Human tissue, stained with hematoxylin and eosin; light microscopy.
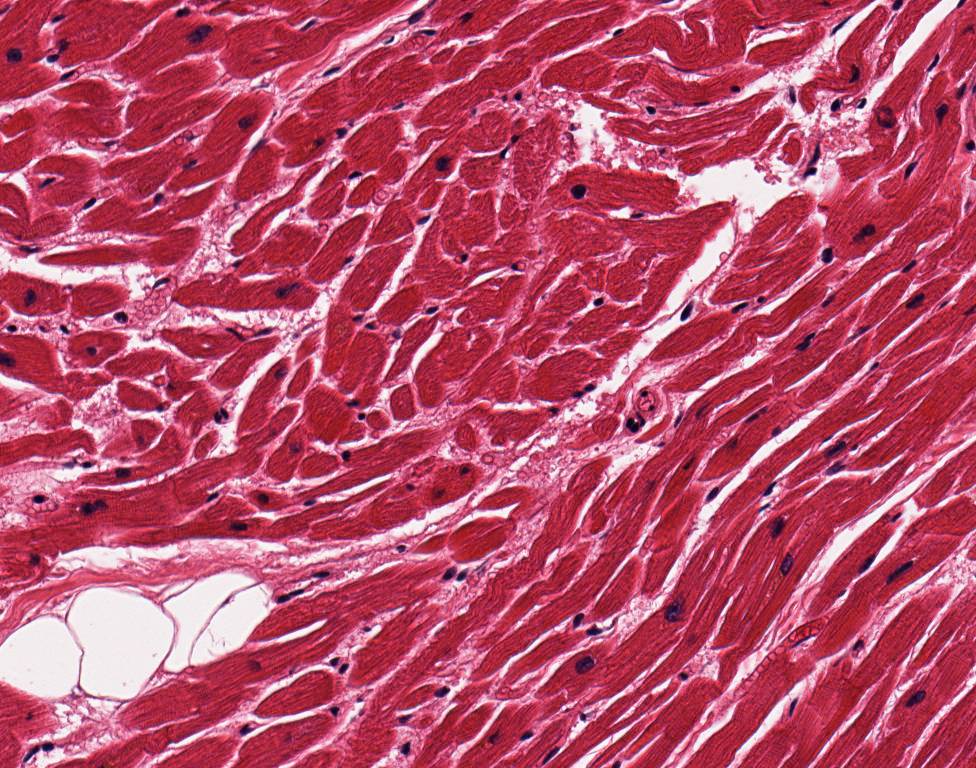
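Left ventricle of the heart. Closely packed, deeply eosinophilic muscle fibres fill almost the whole field, with no epithelium or glands. In the right half they run parallel, diagonally from lower left to upper right. Each has a single, centrally placed oval nucleus. Small dark elongated nuclei of interstitial cells lie in the narrow spaces between fibres.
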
